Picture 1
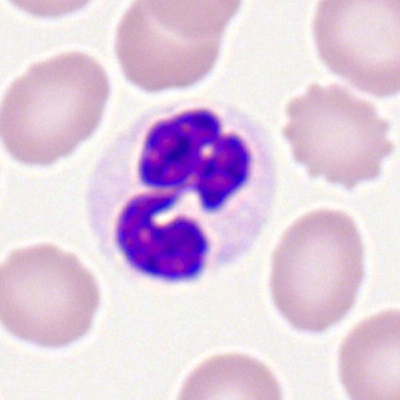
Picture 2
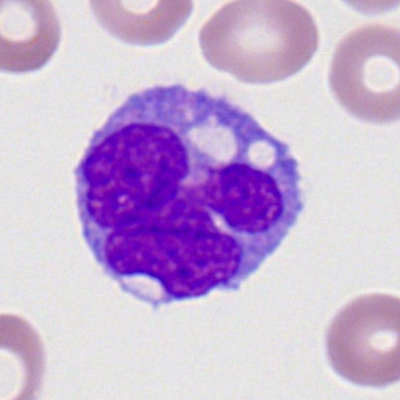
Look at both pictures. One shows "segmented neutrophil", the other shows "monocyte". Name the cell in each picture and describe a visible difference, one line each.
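Picture 1 is a segmented neutrophil. No vacuoles are seen in the cytoplasm.
Picture 2 is a monocyte. Several clear round vacuoles lie in the cytoplasm.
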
